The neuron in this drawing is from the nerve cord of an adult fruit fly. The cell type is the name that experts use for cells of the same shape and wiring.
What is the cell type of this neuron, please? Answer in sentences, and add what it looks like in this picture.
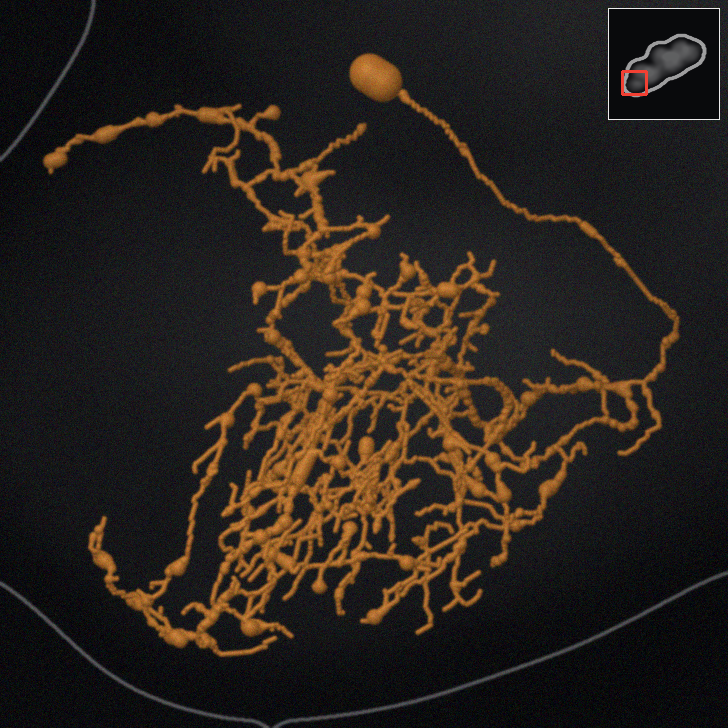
It is of cell type INXXX275. This is a nerve-cord intrinsic neuron. The picture shows more than a hundred branch ends. As drawn here it is about as wide as it is tall.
